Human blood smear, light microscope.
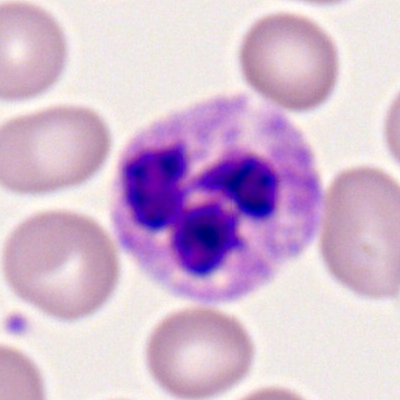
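Segmented neutrophil at the middle of this stained human blood smear. Its outline is roughly round and smooth. Count the nuclear lobes and you will find three, each separate, with no nucleoli visible. Fine, small lilac granules fill the cytoplasm.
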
